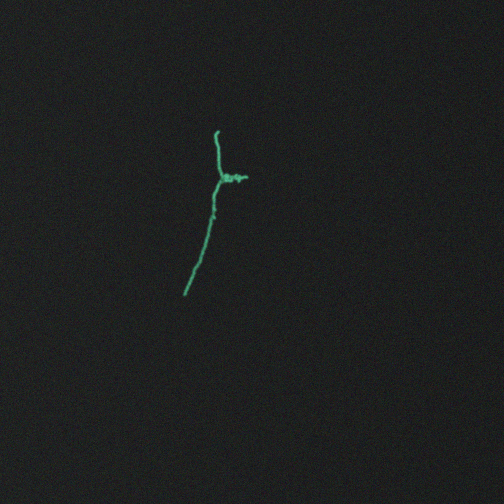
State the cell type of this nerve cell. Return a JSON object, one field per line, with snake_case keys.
{
 "cell_type": "SNpp56"
}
